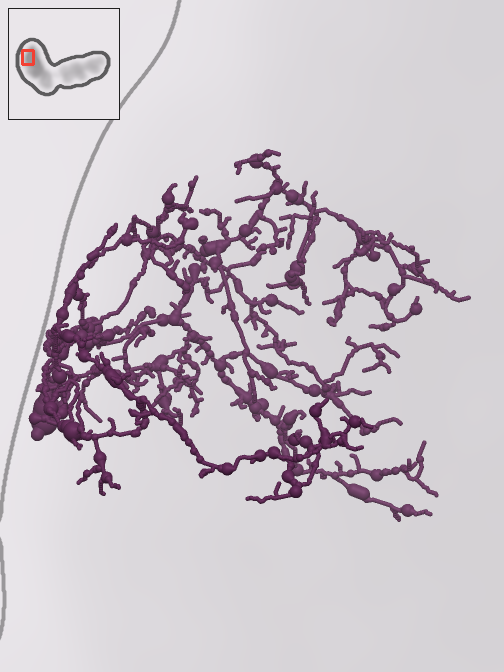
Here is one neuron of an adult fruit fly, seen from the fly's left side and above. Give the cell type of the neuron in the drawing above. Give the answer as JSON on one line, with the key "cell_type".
{"cell_type": "AVLP293"}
